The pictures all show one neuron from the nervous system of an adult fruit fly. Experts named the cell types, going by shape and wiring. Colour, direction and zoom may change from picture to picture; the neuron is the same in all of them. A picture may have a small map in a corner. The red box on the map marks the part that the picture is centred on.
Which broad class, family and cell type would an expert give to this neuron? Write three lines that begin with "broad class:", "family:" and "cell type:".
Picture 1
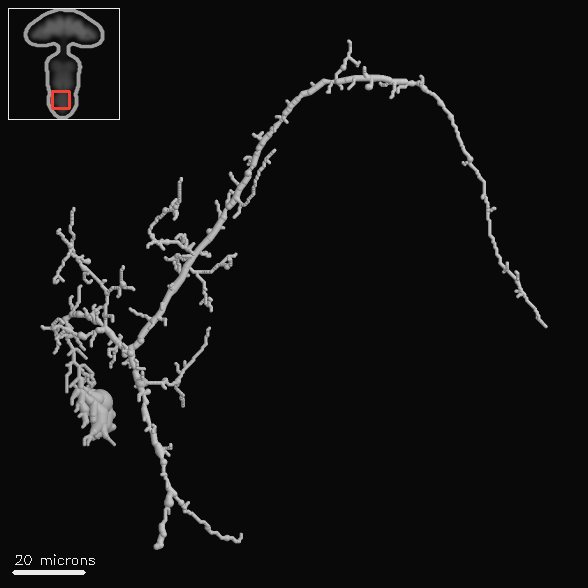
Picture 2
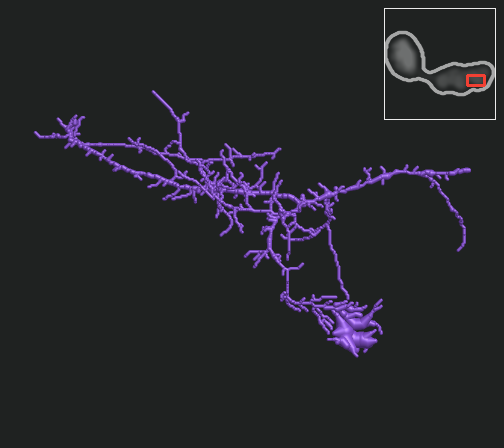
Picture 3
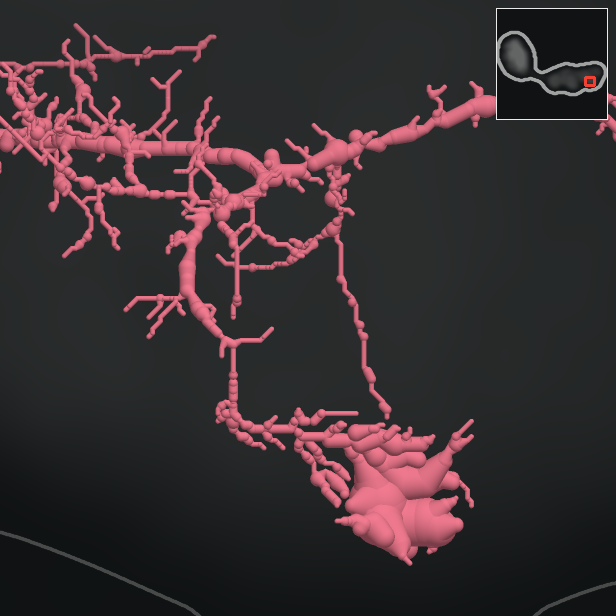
broad class: motor neuron of the nerve cord
family: hemilineage 15B
cell type: ltm1-tibia MN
